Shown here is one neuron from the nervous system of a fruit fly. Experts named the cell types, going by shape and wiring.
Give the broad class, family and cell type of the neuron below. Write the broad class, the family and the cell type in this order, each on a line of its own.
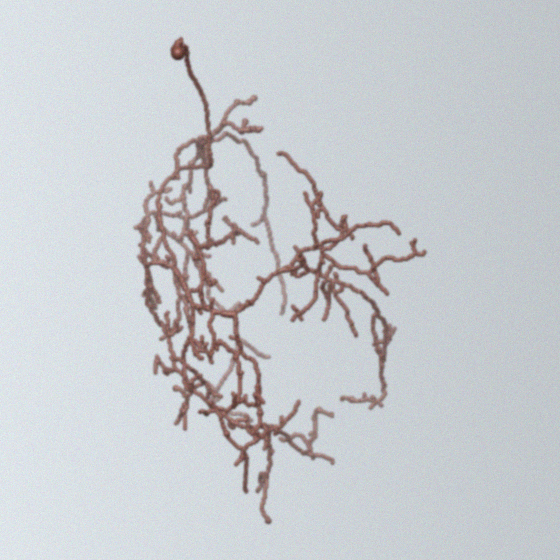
nerve-cord intrinsic neuron
hemilineage 16B
IN16B075_g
